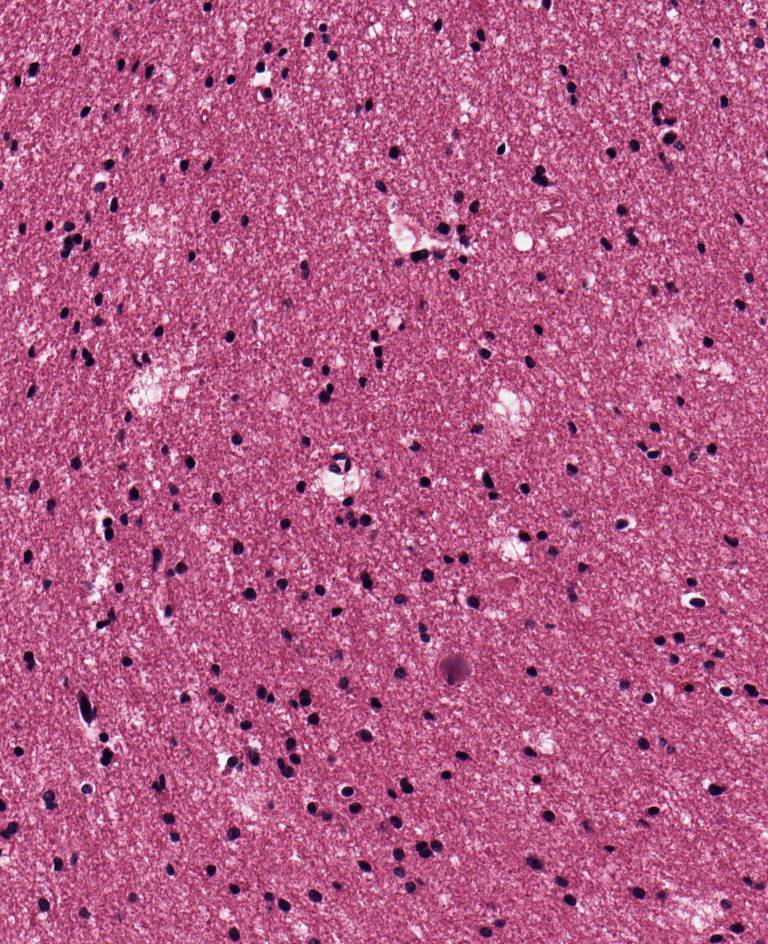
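Cerebral cortex, haematoxylin and eosin. Uniform pink, finely fibrillary matrix throughout; no glands or epithelium. Small dark nuclei scattered fairly evenly across the entire field. Most nuclei small, round and densely dark, with little visible cytoplasm. A few nuclei ringed by a narrow clear halo.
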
